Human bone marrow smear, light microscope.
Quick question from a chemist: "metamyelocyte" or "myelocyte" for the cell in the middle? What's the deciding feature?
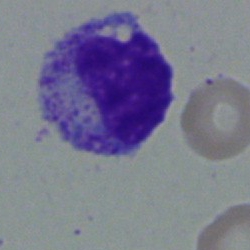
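This one is a myelocyte.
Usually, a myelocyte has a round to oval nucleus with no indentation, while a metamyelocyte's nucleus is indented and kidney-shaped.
Here the large nucleus sits toward the right side of the cell. Coarse purple granules are scattered through the cytoplasm, and two small clear round spaces lie at the top edge of the nucleus.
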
